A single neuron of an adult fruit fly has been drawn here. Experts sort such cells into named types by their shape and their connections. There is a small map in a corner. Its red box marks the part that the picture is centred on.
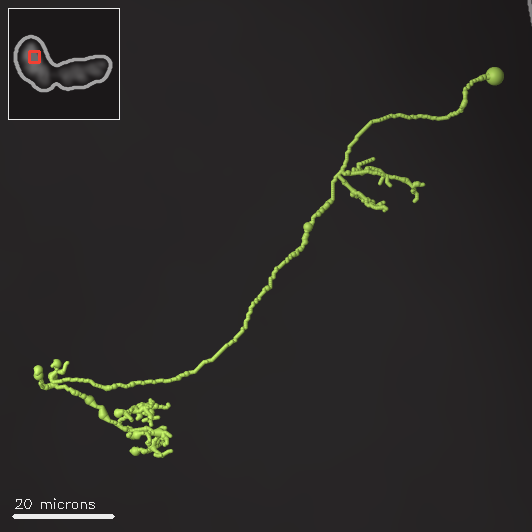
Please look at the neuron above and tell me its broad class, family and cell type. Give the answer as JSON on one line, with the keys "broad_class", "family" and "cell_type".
{"broad_class": "central-brain intrinsic neuron", "family": "class CX", "cell_type": "PFNp_e"}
